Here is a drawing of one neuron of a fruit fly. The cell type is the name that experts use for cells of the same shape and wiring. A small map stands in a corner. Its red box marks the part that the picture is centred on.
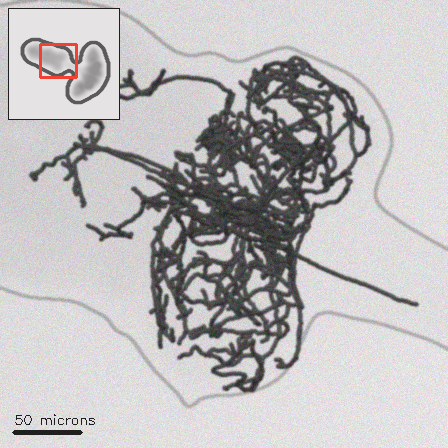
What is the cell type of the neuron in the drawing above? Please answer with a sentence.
The cell type is IN27X002.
